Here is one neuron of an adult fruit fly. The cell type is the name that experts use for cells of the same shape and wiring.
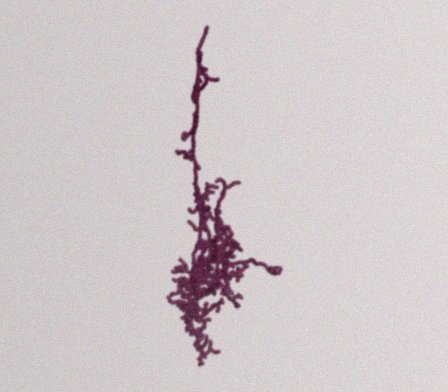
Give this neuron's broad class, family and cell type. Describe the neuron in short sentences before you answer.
The picture shows dozens of branch ends. As drawn here it is more than twice as tall as it is wide. It is a nerve-cord intrinsic neuron. The family is hemilineage 11B. The cell type is IN11B011.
